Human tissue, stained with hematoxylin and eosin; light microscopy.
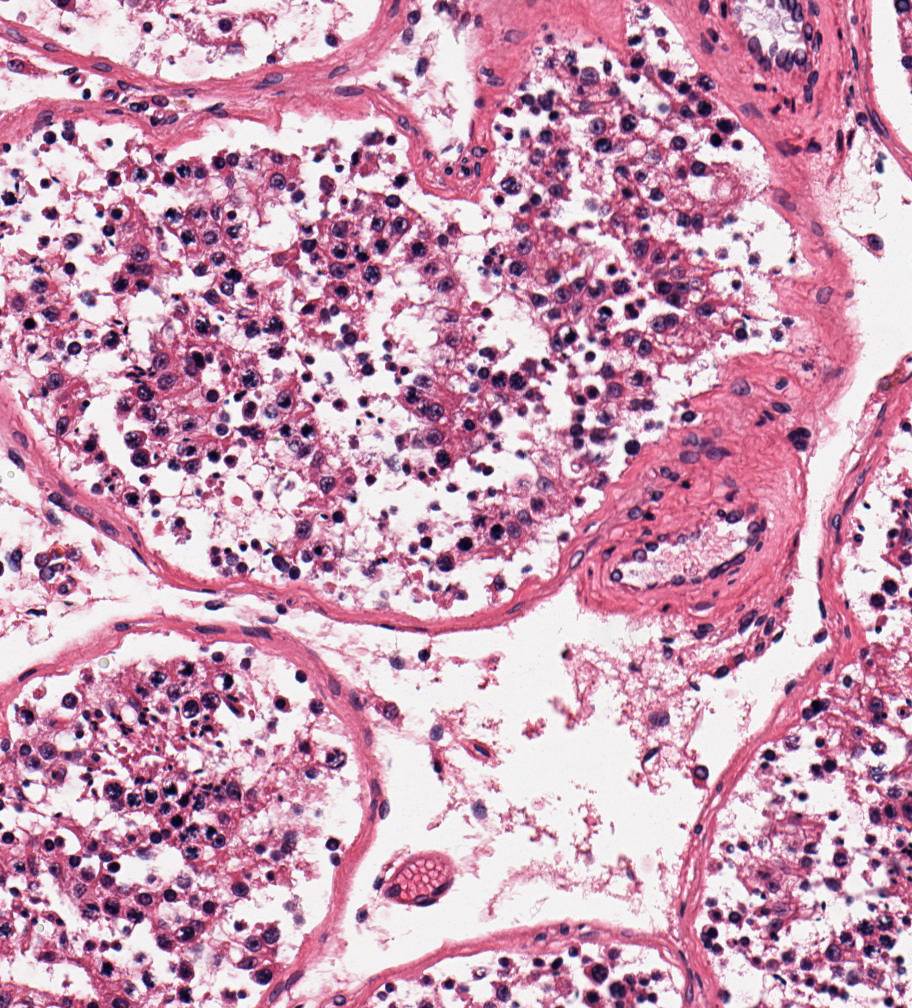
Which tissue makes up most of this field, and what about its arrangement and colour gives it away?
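Seminiferous tubule is what the field mainly shows. Check one: large rounded tubular profiles in cross section fill the field.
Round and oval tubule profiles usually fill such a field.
Check two: many round cells pack the tubules, with dark round nuclei ranging from small and densely dark to larger and paler.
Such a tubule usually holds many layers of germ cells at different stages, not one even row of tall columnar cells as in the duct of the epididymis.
Check three: no tubule shows a clear open central lumen.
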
